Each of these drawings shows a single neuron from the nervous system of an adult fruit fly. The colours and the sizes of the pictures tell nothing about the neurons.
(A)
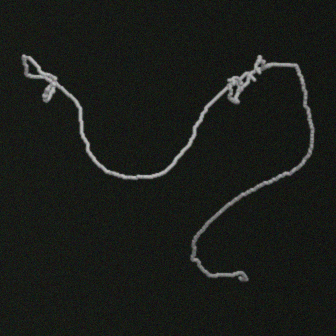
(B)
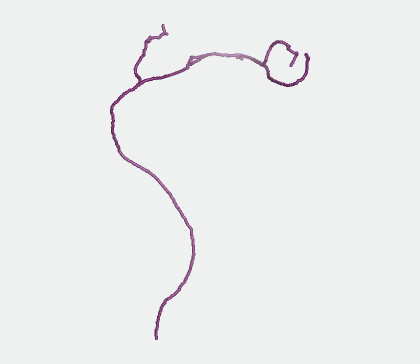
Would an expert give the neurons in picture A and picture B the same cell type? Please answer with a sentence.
They are of the same cell type.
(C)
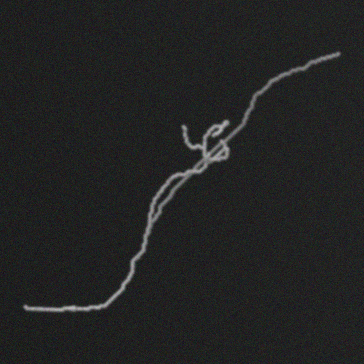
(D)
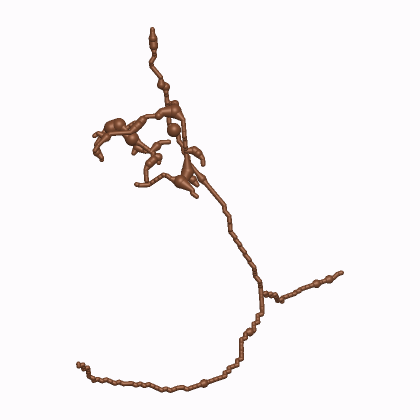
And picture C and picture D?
They are of the same cell type.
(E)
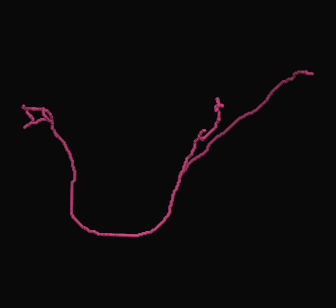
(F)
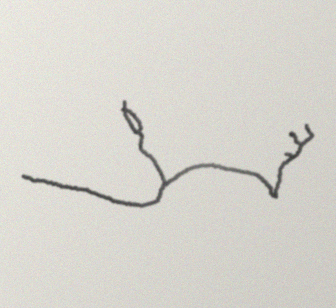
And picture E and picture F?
They are of the same cell type.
